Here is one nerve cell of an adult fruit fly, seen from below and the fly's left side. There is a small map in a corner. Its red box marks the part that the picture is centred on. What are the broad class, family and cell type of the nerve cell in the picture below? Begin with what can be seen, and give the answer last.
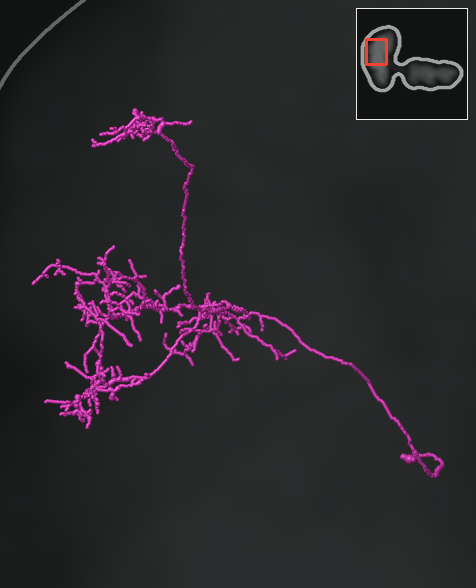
It lies in the brain. The cell body is at the lower right of the picture. The picture shows dozens of branch ends. It is a central-brain intrinsic neuron. Its family is hemilineage DL1_dorsal. Its cell type is CRE072.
